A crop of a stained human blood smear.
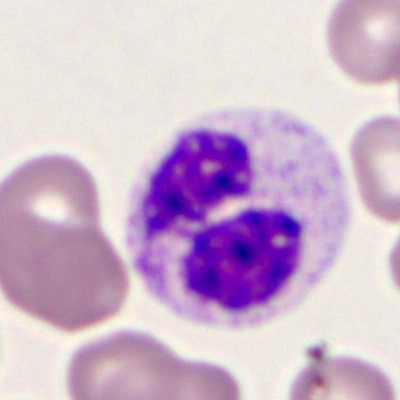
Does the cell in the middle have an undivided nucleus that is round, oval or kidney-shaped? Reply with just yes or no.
No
